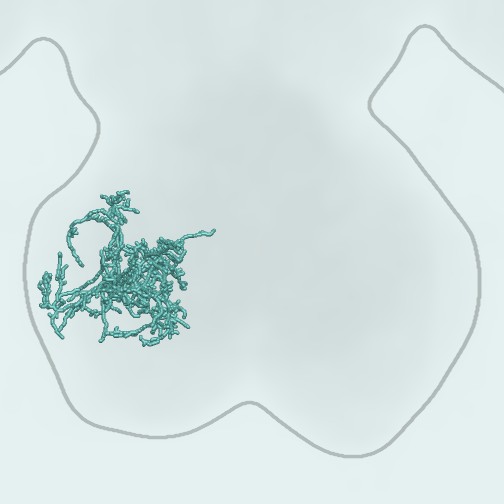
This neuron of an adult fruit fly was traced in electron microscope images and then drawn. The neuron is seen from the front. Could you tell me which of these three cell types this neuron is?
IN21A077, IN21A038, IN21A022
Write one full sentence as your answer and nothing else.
It is as IN21A022 that this neuron is typed.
